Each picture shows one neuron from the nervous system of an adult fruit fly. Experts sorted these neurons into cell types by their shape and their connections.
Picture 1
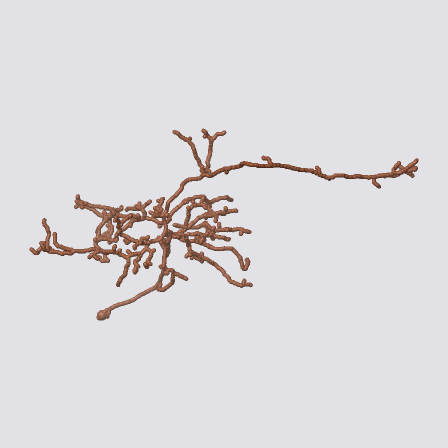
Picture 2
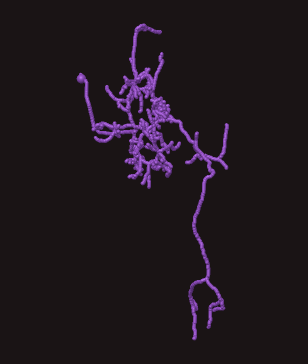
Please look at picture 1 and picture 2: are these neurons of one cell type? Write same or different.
same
